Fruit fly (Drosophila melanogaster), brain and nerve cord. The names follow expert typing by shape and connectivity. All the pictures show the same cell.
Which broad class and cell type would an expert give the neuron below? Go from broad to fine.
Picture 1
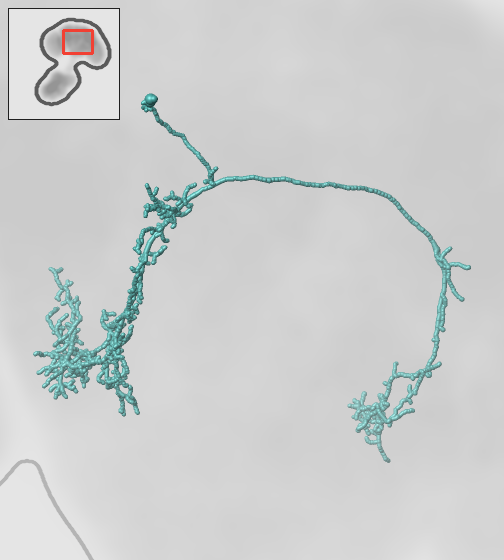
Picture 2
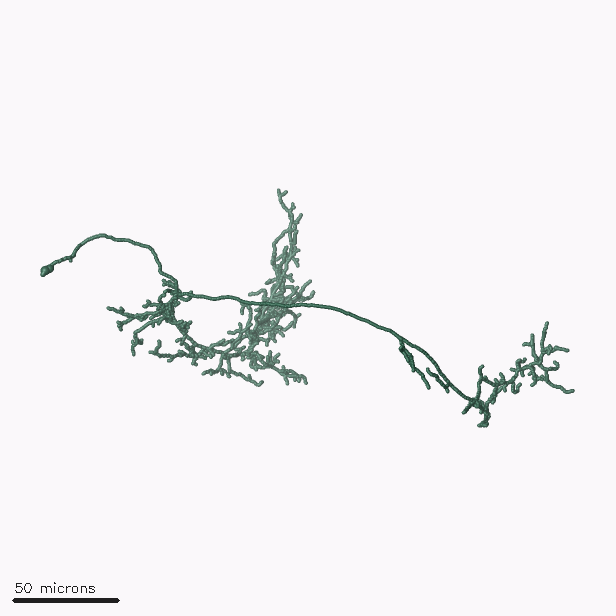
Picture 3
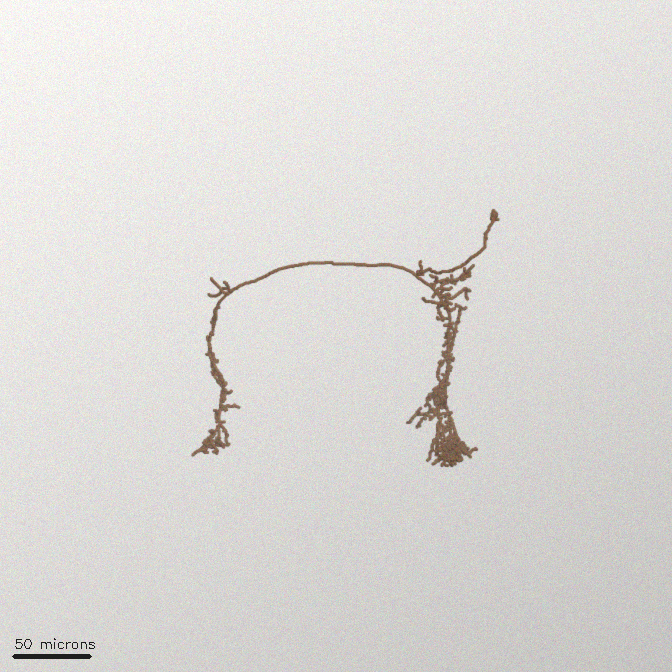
central-brain intrinsic neuron; PS099_b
